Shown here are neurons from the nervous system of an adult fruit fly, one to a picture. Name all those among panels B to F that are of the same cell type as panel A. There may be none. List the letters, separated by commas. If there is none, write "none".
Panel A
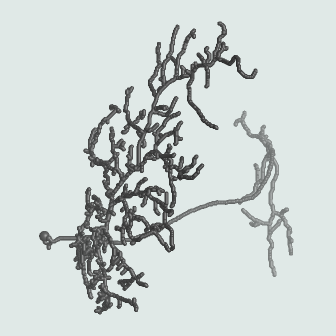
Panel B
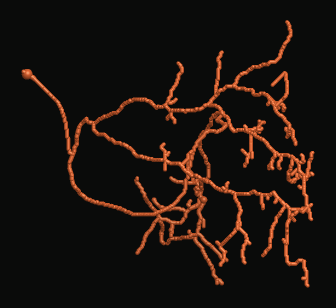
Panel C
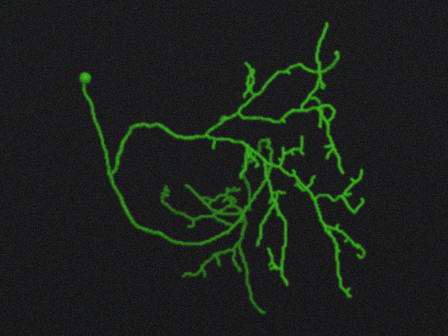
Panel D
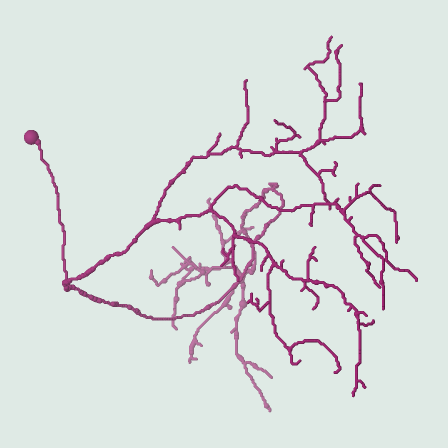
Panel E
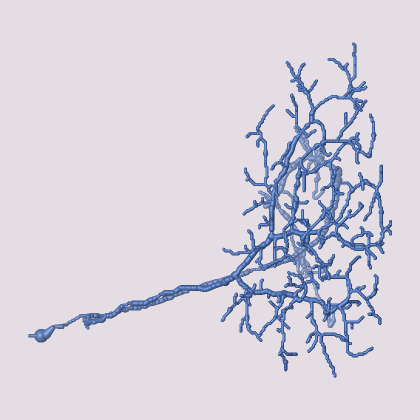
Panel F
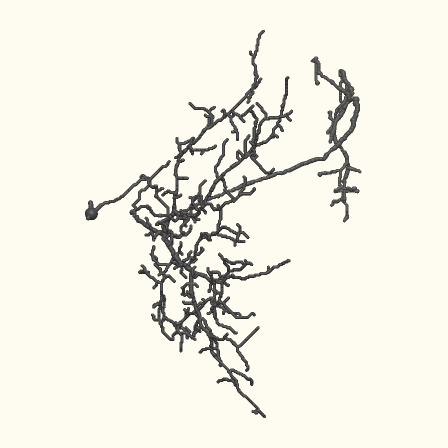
E, F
